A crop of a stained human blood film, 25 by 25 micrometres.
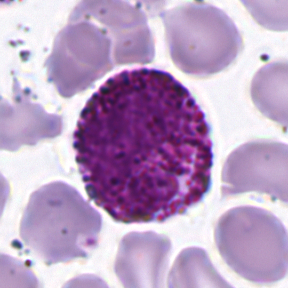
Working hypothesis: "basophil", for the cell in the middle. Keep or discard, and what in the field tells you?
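Findings: cell densely packed with coarse granules, dark purple to maroon. Granules reach right to the cell margin and line its edge like beads. Nucleus largely hidden beneath the granules; its shape cannot be clearly traced. Small pale granule-free area in the lower right part of the cell. Narrow pale space between the cell and the surrounding red cells.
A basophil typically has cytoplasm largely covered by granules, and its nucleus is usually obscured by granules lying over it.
Both points match this cell.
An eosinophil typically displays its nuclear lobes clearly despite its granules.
The hidden nucleus counts against eosinophil. Verdict: basophil fits.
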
